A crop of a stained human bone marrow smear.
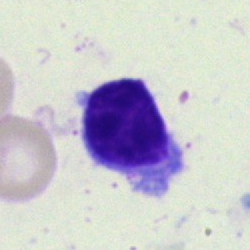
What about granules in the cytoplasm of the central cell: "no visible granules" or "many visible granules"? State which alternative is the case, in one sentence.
There is no granule to be seen in the cytoplasm of this cell.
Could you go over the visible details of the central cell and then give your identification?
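Looking first at the nucleus, it fills most of the cell. Its chromatin is dense and deep purple, broken only by faint paler streaks. Around it, the cytoplasm is pale blue. At the lower right, the cytoplasmic edge looks ragged, with small bleb-like projections. So this one is a lymphocyte.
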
